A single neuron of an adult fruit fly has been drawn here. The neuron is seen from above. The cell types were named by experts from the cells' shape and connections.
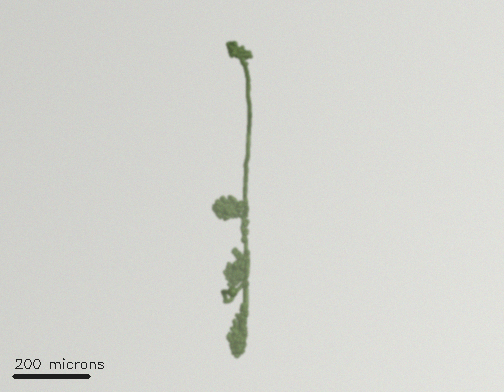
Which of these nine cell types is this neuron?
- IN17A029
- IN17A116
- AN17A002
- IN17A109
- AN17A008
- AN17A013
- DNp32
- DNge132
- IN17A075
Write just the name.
AN17A002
